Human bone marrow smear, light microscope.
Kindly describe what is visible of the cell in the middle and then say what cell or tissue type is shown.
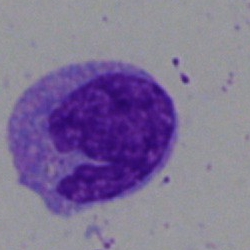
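Roughly oval outline on this one, and see how a cleft cuts deep into the nucleus from the left. The nucleus lies toward the right, so most of the fairly abundant, pale lilac-blue cytoplasm is on the left. It's a monocyte.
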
